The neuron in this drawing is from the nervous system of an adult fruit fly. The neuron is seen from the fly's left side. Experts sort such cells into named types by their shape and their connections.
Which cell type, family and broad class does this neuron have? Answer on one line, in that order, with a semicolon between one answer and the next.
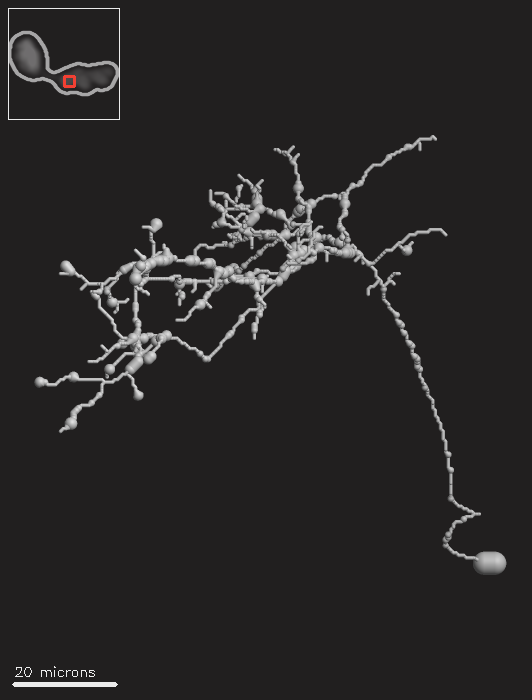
IN12B083; hemilineage 12B; nerve-cord intrinsic neuron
